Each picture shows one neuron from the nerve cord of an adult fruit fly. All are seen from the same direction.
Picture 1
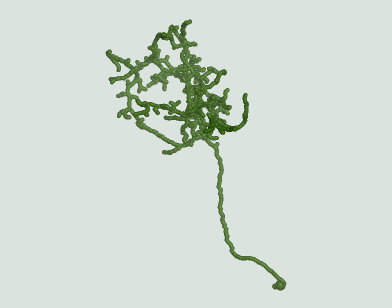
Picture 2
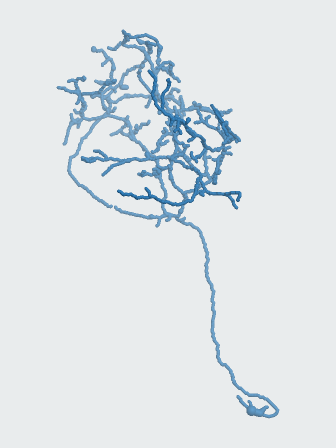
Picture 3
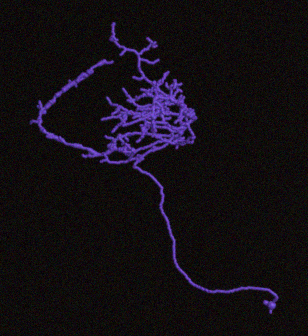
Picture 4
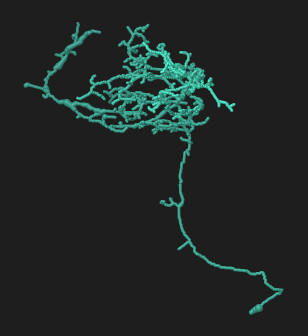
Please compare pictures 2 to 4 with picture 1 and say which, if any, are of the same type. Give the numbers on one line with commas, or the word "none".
2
